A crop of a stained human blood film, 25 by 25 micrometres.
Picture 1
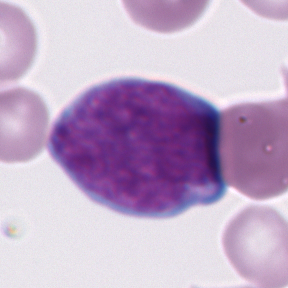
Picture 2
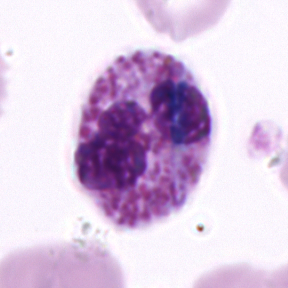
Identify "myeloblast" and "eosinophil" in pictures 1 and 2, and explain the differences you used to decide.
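The myeloblast is in picture 1 and the eosinophil in picture 2. Both cells measure about 16 by 12 micrometres. The myeloblast has a smooth oval outline, somewhat narrower at its left end, and its right edge is pressed against a red cell. Its nucleus measures about 15 by 11 micrometres and fills about 80% of the cell's area.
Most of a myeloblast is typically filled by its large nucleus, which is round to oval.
The cytoplasm forms only a thin blue rim around the nucleus, and no granules are visible in it.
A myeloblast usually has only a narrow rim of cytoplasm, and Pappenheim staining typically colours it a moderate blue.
The eosinophil also has a smooth oval outline, but its nucleus is divided into two lobes, which lie on the left and right sides of the cell.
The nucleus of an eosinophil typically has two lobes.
Its chromatin is dark purple and coarsely clumped.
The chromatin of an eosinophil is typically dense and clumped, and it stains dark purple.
In place of a thin granule-free rim, the eosinophil's cytoplasm is packed with coarse, round, reddish granules.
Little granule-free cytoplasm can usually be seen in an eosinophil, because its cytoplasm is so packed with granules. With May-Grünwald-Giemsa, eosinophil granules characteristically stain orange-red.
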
